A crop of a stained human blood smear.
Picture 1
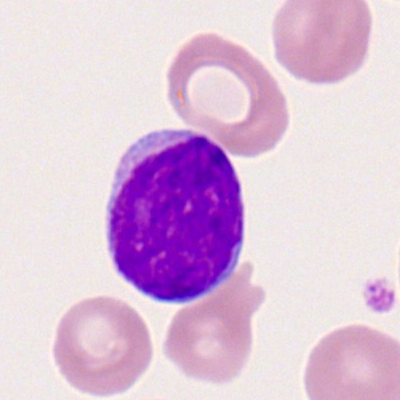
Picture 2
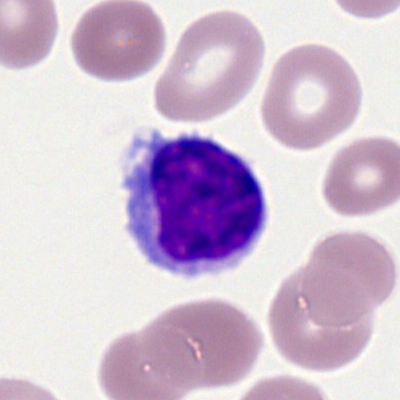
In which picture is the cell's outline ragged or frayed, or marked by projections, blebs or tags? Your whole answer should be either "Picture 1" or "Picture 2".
Picture 2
